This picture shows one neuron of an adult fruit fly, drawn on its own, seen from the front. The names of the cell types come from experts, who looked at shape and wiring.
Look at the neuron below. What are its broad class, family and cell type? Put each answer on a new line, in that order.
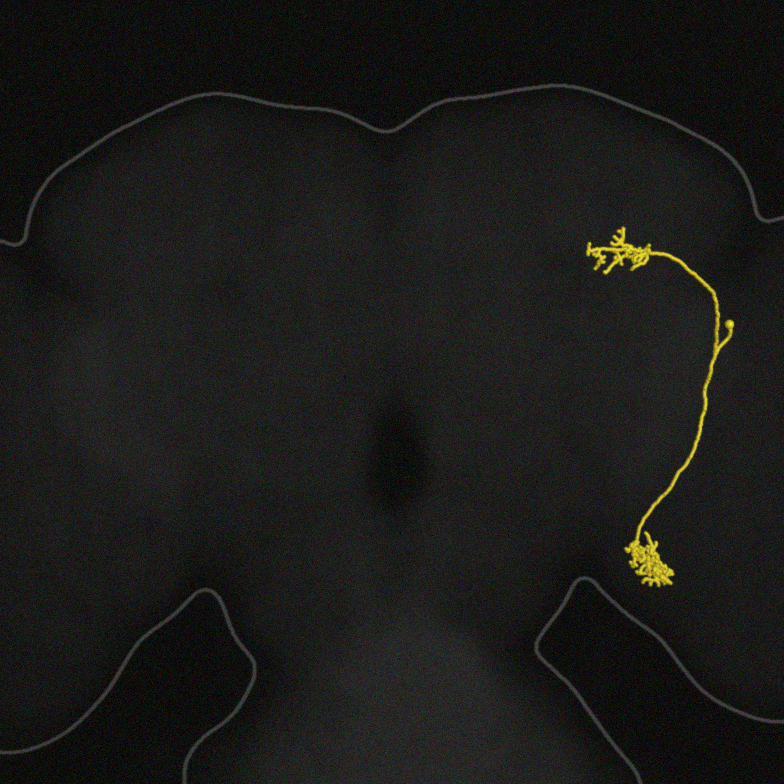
visual projection neuron
hemilineage VPNd2
LC10d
